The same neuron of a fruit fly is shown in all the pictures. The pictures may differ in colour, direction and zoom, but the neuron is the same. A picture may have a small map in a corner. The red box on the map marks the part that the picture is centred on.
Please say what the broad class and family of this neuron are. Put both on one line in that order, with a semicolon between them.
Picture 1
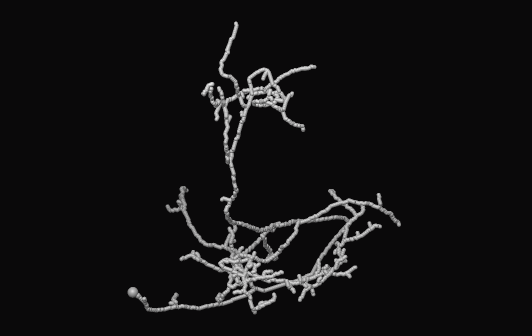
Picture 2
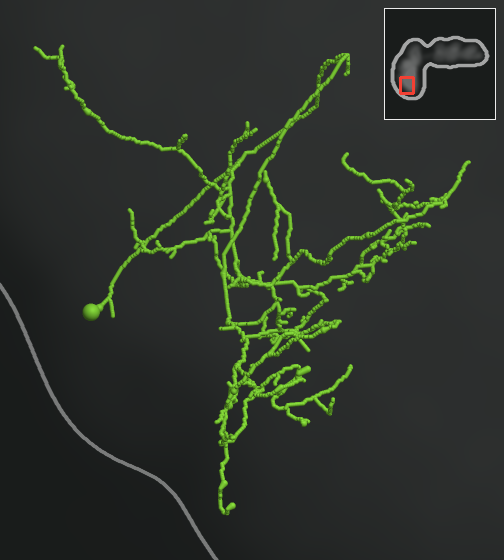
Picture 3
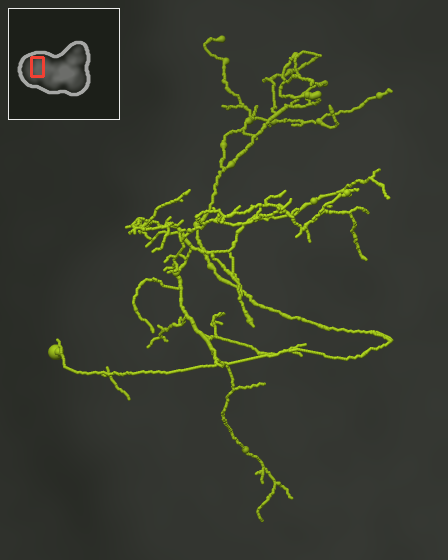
central-brain intrinsic neuron; hemilineage VLPl&d1_lateral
